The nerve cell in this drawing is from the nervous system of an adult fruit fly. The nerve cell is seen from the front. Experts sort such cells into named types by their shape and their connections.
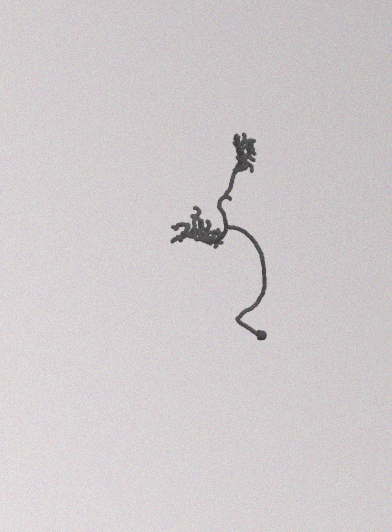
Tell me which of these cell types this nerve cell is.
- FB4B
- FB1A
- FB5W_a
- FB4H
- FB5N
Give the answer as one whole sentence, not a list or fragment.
The type of this nerve cell is the cell type FB1A.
